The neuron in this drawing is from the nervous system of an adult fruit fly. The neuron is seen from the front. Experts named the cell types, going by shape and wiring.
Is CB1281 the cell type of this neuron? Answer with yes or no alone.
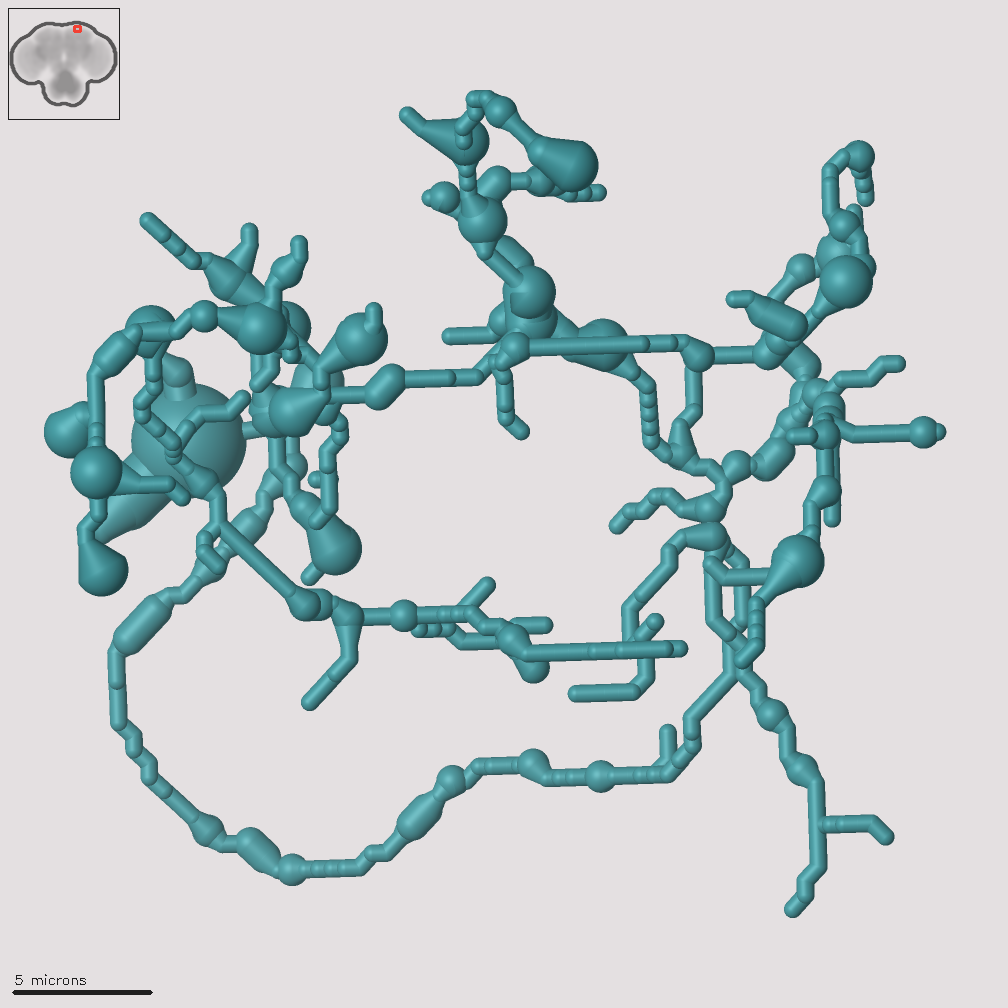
no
